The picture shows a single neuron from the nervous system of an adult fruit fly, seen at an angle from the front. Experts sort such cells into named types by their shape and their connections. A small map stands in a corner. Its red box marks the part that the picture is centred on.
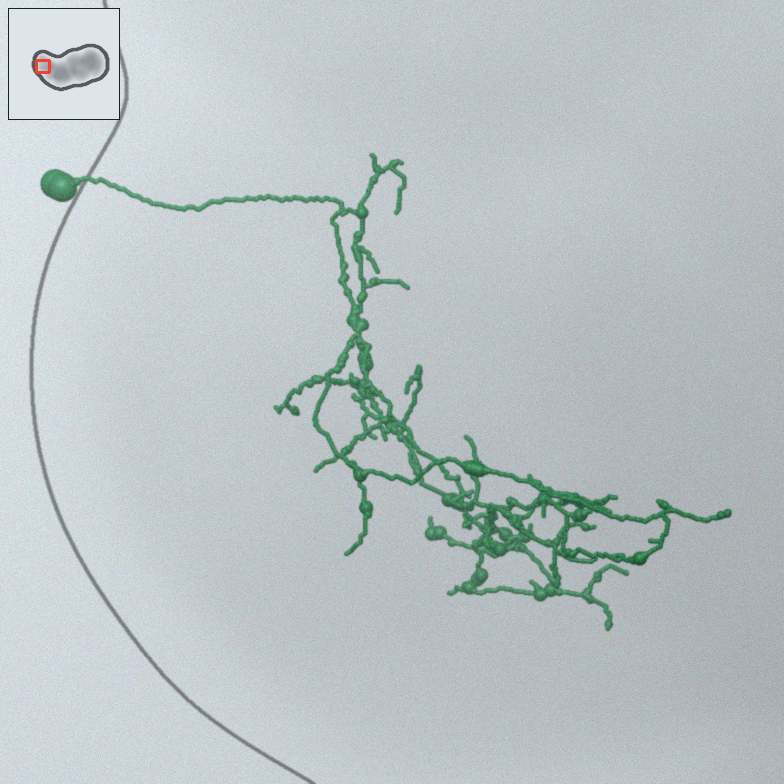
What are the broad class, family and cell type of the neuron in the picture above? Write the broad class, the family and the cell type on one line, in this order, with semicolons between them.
nerve-cord intrinsic neuron; hemilineage 20A.22A; IN20A.22A090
